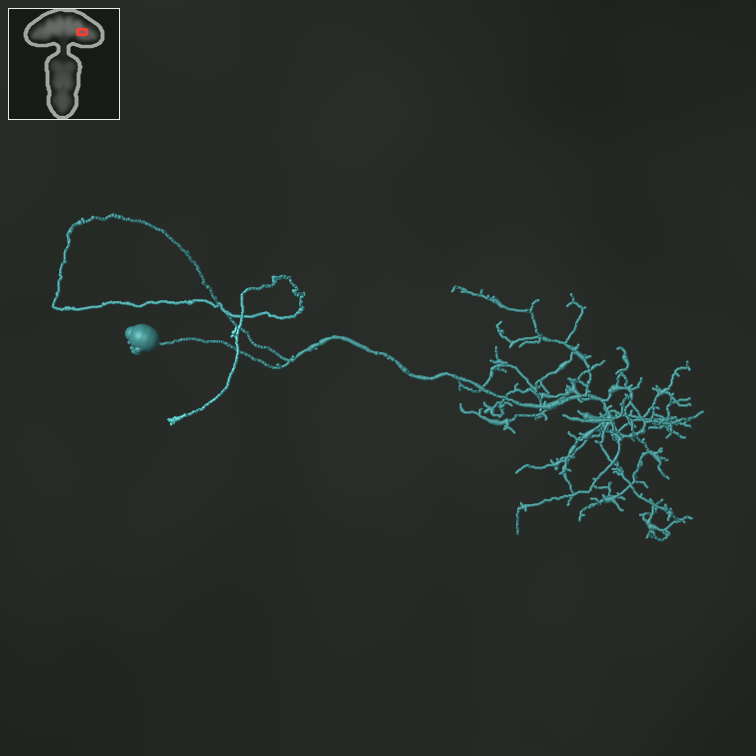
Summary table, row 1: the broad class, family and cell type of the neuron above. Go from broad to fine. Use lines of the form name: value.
broad class: visual projection neuron
family: MeVP
cell type: MeVP2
